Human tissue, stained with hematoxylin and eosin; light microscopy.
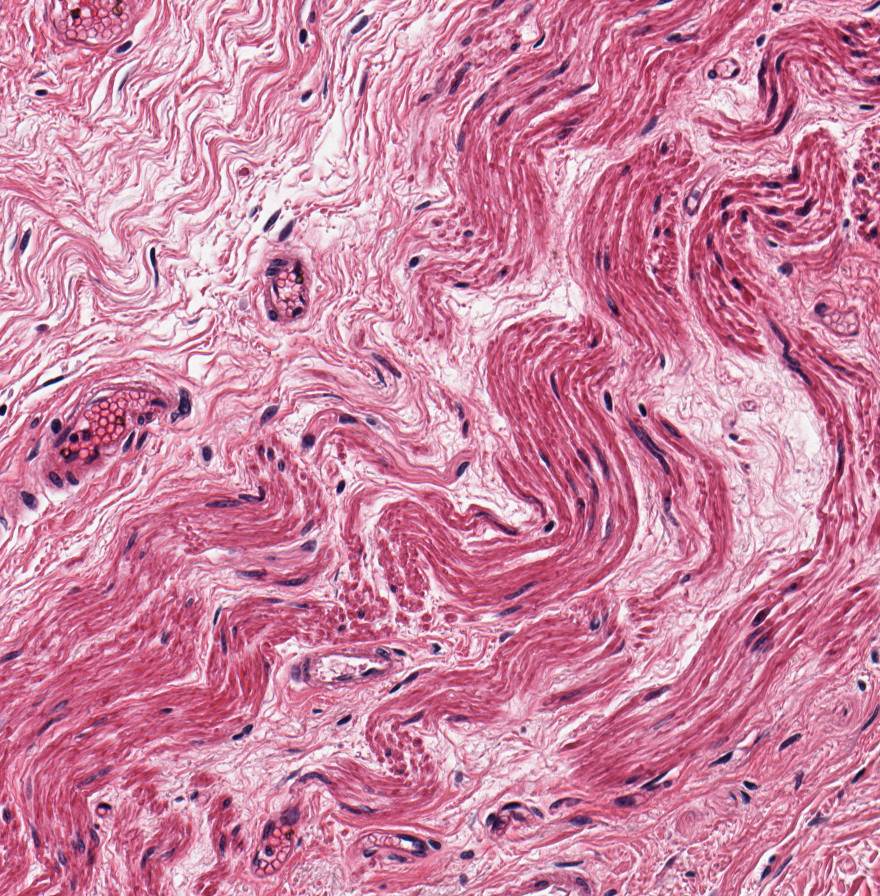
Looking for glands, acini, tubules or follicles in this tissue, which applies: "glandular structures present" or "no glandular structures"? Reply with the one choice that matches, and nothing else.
No glandular structures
